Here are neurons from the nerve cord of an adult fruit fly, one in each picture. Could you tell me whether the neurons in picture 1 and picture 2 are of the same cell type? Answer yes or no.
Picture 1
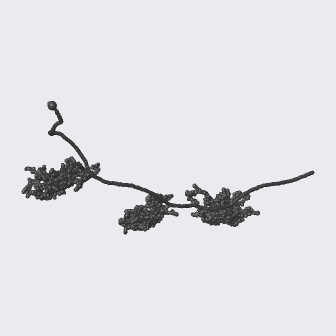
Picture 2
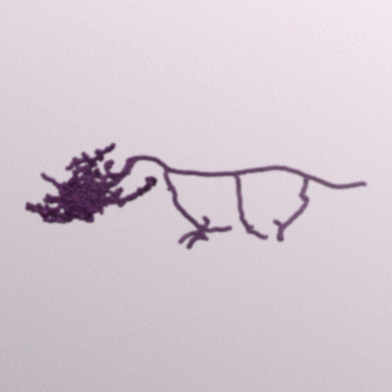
no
